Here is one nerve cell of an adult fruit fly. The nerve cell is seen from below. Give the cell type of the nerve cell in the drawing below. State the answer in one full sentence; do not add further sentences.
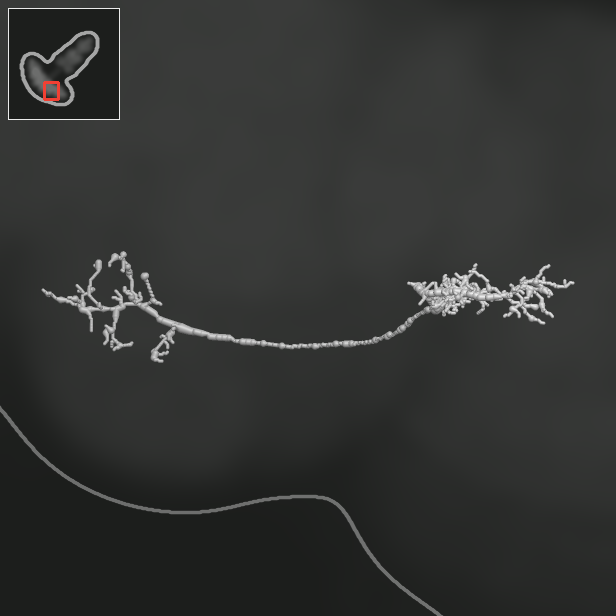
In the scheme of cell types, this nerve cell is LC10a.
